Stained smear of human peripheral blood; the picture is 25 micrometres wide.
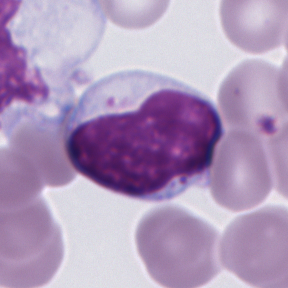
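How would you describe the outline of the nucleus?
Bean-shaped, thanks to a shallow notch in its upper edge, and about 14 by 9 micrometres.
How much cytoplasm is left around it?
Just a narrow pale greyish-blue rim, since the nucleus fills most of the cell; the rim is widest above the nucleus, and a few small reddish-purple granules lie there.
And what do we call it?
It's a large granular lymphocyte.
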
